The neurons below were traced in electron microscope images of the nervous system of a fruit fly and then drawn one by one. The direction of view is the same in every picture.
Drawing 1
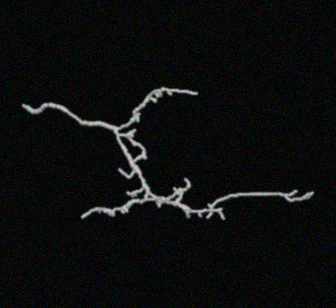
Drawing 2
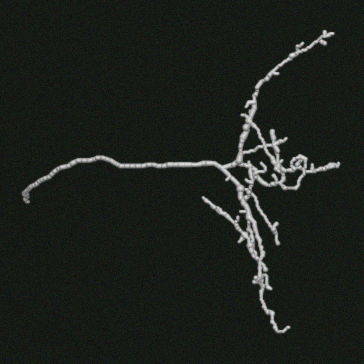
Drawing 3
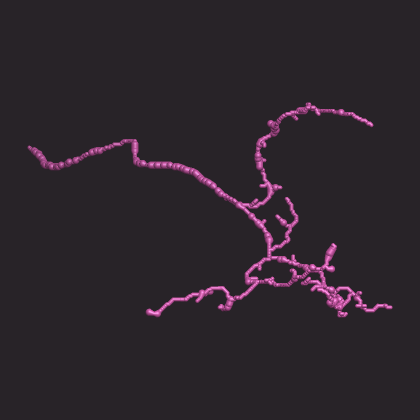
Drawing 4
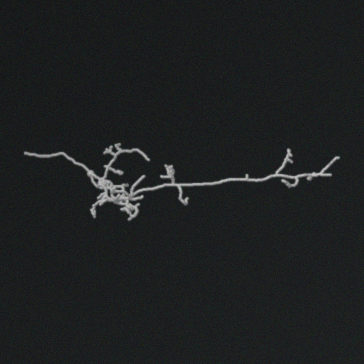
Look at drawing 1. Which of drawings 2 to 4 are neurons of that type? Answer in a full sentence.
Drawing 3 is of the same cell type.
